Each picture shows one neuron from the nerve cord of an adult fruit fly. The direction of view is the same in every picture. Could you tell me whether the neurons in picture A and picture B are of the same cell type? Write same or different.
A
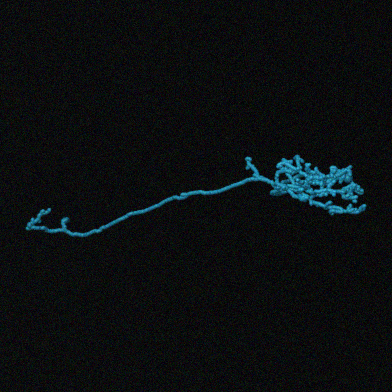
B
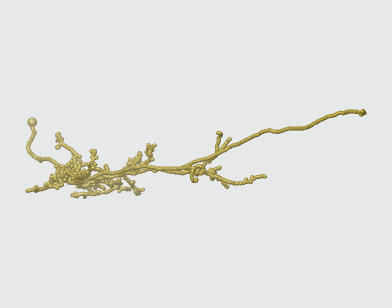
different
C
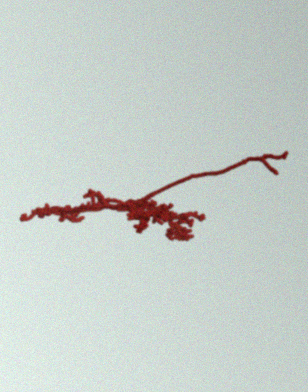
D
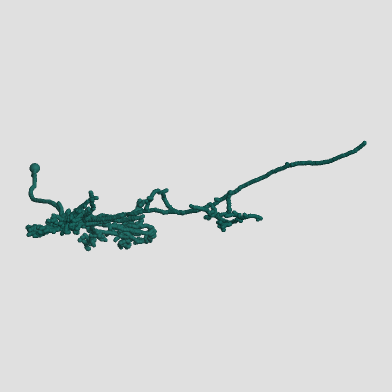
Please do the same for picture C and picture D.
same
